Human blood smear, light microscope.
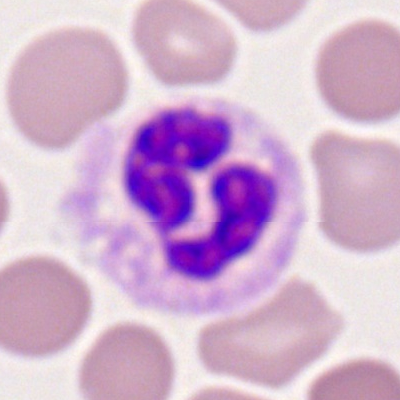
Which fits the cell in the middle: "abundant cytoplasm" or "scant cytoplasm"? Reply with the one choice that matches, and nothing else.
Abundant cytoplasm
